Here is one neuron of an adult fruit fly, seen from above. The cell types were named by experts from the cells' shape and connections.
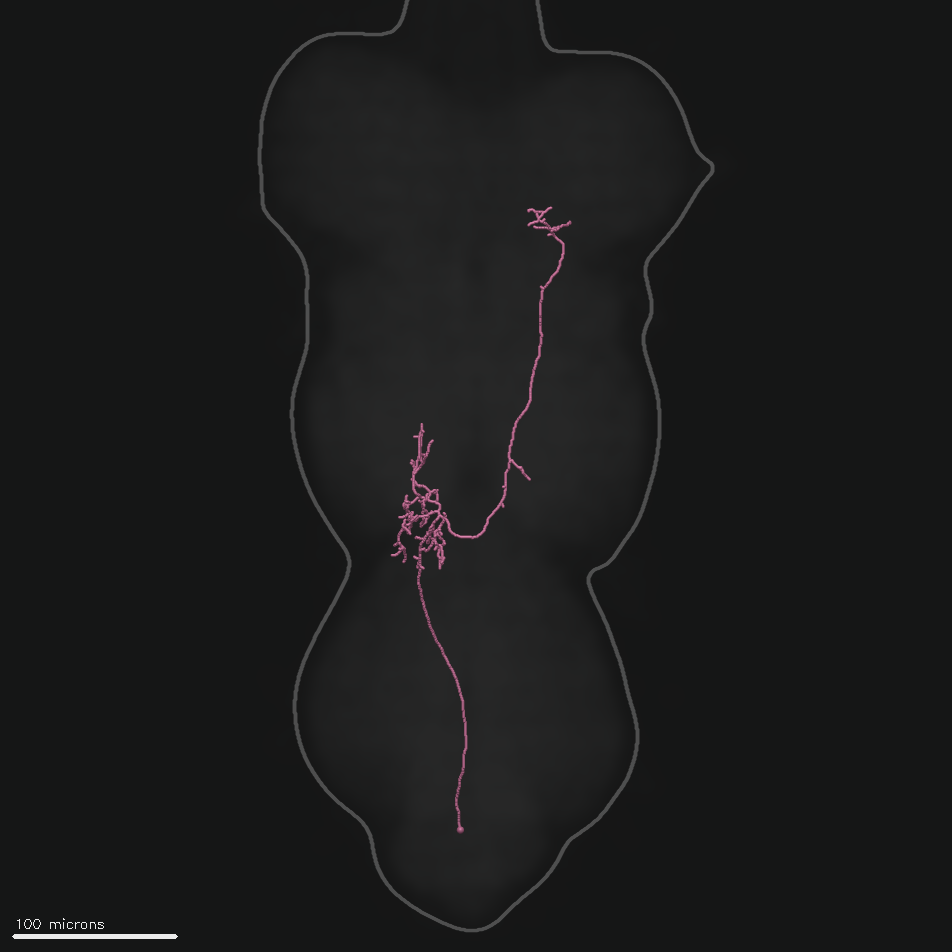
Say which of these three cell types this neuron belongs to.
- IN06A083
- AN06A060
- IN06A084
IN06A083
